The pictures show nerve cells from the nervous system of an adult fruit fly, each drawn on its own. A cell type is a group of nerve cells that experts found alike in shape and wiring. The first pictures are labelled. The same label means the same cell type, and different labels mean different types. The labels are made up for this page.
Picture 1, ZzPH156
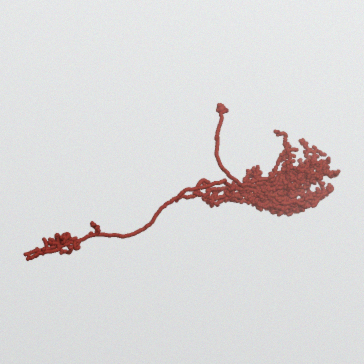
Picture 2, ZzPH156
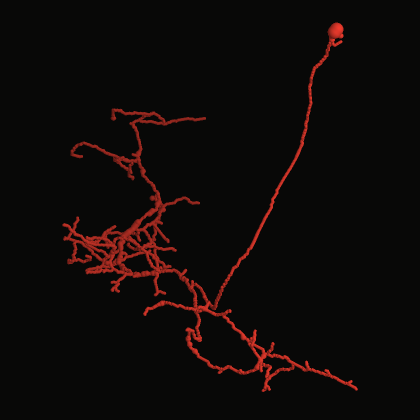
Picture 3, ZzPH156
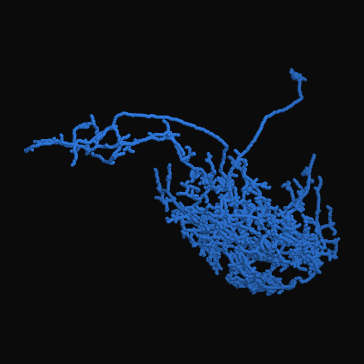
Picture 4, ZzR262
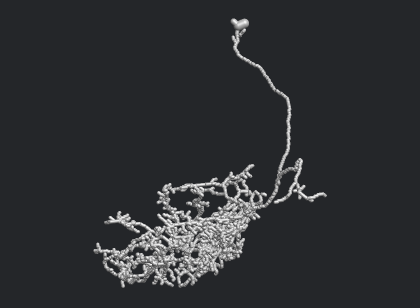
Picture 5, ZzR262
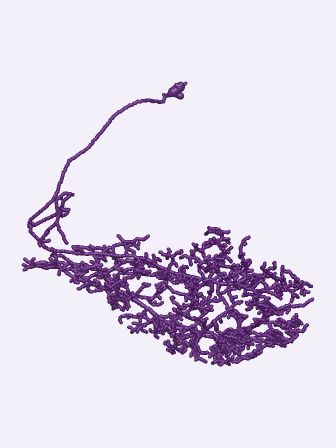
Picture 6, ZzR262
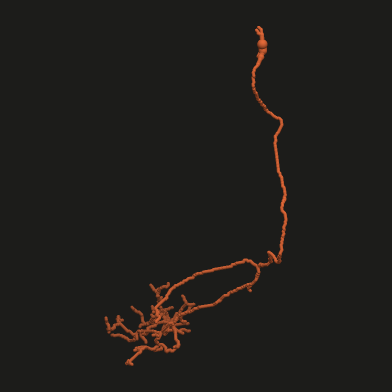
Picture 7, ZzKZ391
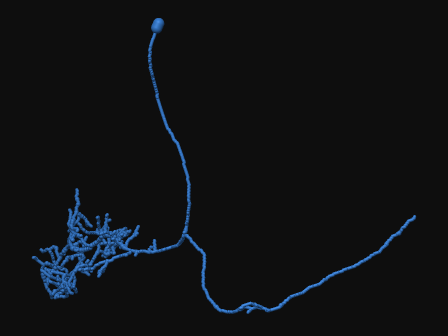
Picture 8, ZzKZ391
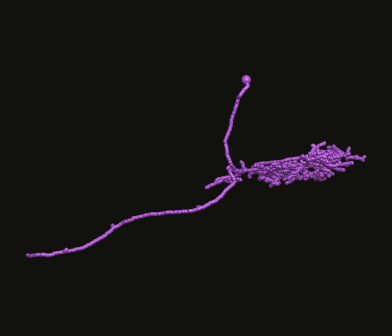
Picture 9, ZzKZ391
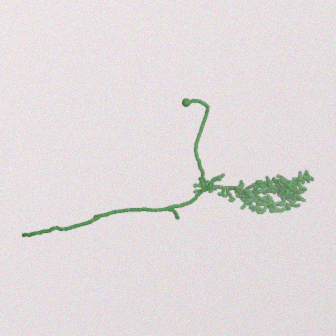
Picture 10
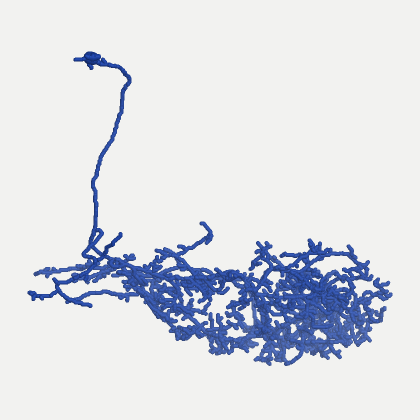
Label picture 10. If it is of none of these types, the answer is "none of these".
ZzR262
